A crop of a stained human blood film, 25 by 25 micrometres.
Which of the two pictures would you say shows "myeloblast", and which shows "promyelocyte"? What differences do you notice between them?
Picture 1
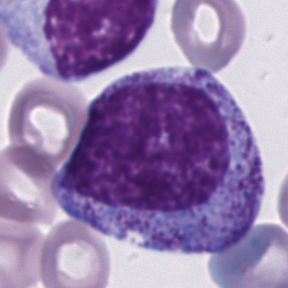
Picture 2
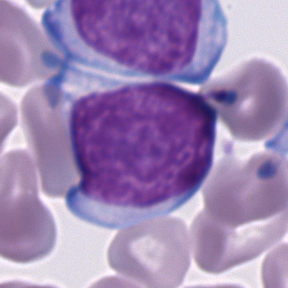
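Picture 1 is the promyelocyte, picture 2 the myeloblast. The first has many fine purple granules scattered through its cytoplasm, in keeping with a promyelocyte.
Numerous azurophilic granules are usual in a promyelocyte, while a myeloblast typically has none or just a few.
Otherwise, I see that the first cell is rounded but slightly angular and smooth-edged, with finely stippled chromatin and pale blue-grey cytoplasm widest along the lower right. In the second, a single unlobed nucleus fills most of the cell, and its narrow rim of pale blue cytoplasm, widest at the lower left, is a deeper blue at the outer edge than next to the nucleus.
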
